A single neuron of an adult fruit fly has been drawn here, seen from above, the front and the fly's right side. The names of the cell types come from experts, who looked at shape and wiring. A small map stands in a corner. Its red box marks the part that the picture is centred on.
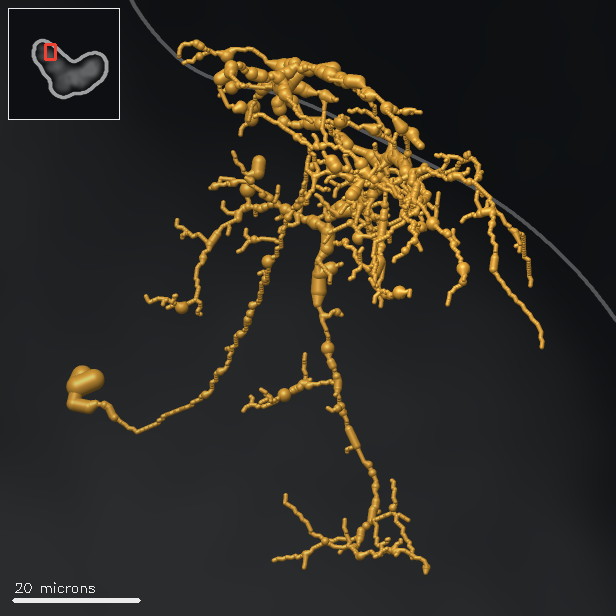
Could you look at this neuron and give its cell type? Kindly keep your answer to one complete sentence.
The cell type for the neuron is IN13A050.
